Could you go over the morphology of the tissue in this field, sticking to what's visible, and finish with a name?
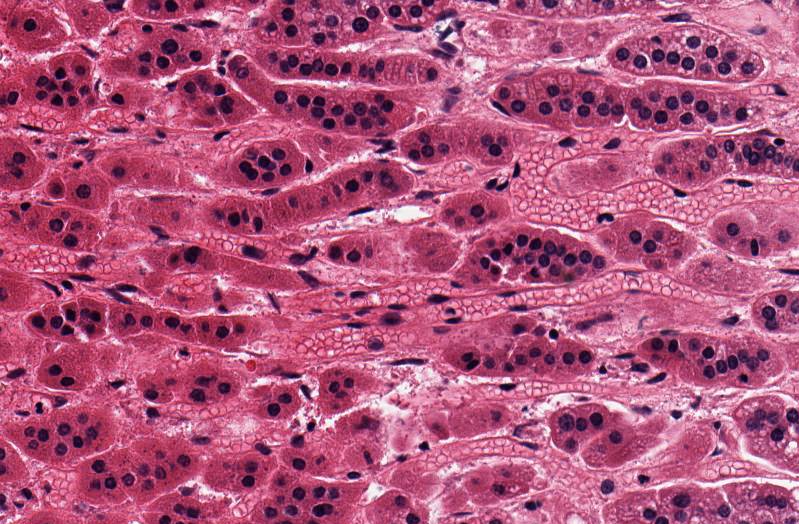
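Elongated cords and clusters of cells cross the whole field roughly horizontally. Their cytoplasm is abundant and pink, and across the middle and right, parts of it are filled with small clear vacuoles forming a honeycomb pattern. Slender, elongated dark nuclei lie in the narrow spaces between the cords. The tissue is adrenal gland.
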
